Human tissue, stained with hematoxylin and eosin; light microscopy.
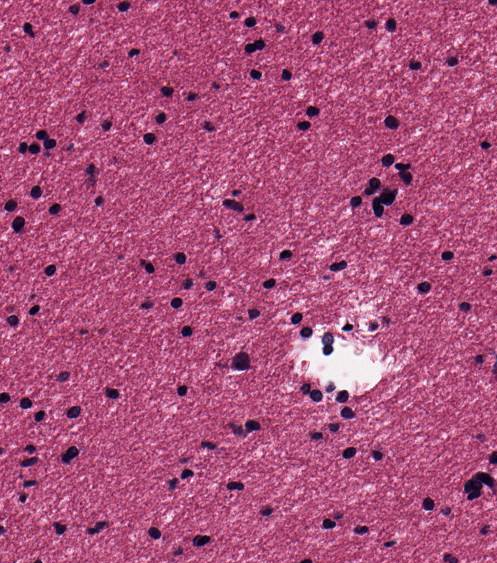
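Cerebral cortex, H&E. Small, round, dark-staining nuclei scattered fairly evenly across field. Most show little or no visible cytoplasm, lying almost bare in pink matrix. Nuclei sometimes in groups of two to four, e.g. upper right. Several dark nuclei crowd along rim of an empty space.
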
